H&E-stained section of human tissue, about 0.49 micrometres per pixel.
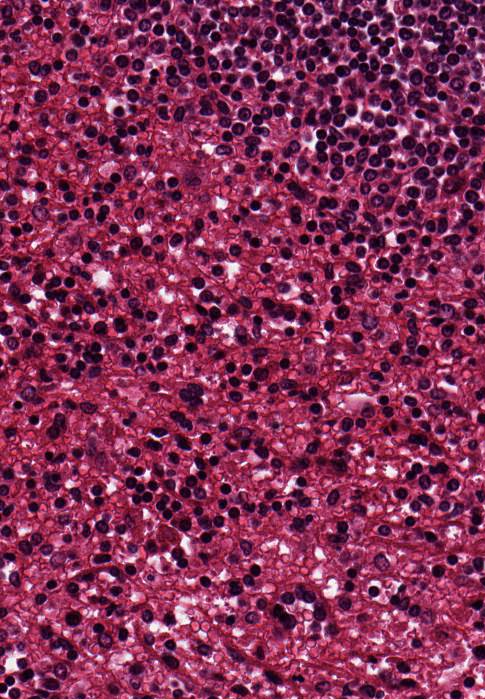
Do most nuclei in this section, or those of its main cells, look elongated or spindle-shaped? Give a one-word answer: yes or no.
No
